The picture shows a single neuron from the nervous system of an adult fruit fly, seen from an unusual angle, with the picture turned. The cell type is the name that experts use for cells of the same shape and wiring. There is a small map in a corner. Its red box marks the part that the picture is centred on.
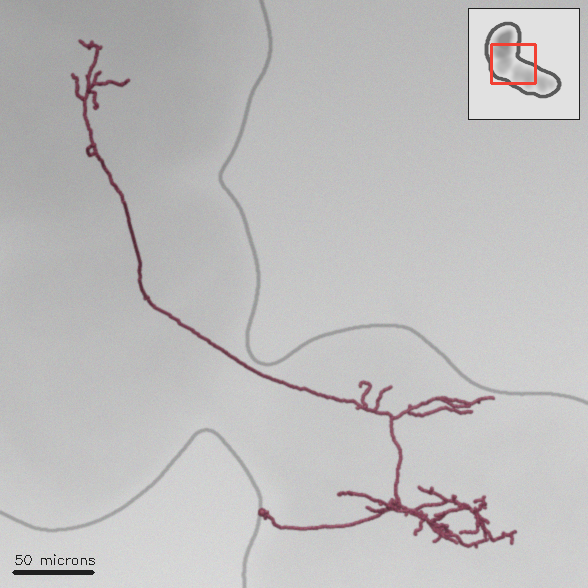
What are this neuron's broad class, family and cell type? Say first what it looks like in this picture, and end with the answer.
The cell body is at the bottom of the picture. By the scale bar it is about 300 microns tall in this view. It is an ascending neuron. The family is hemilineage 07B. The cell type is AN07B072_e.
